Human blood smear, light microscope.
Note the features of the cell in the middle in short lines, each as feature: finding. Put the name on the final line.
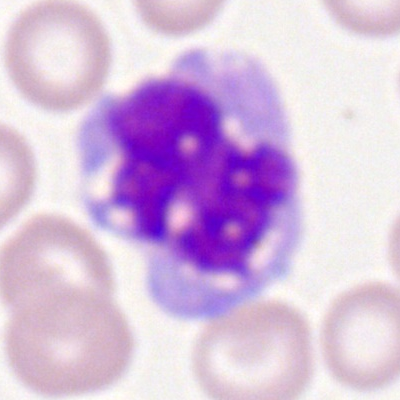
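Outline: irregular, with cytoplasm bulging at top and bottom rather than a smooth circle
Nucleoli: look closely, none can be seen in the nucleus
Cytoplasm: a moderate rim of pale lilac-blue around the nucleus
Spots: many small, clear and round, scattered over the cell
Name: monocyte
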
